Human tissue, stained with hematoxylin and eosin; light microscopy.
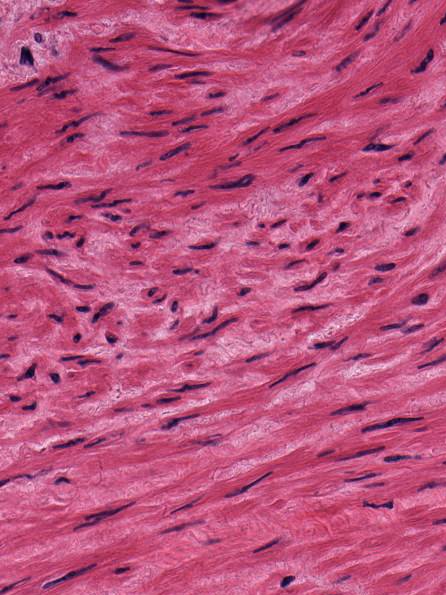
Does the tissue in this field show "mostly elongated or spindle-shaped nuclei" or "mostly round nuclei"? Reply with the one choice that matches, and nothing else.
Mostly elongated or spindle-shaped nuclei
